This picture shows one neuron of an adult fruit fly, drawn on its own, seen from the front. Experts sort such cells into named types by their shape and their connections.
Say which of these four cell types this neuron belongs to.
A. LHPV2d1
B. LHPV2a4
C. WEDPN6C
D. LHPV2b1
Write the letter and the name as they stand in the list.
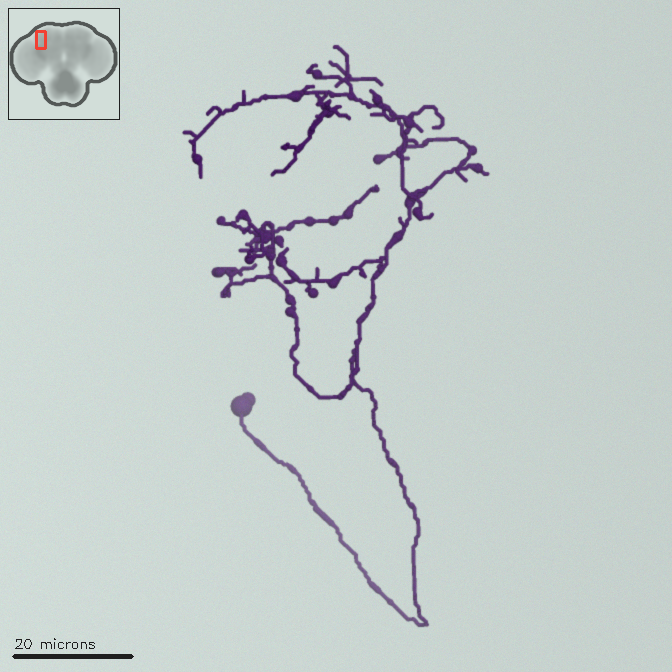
B. LHPV2a4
